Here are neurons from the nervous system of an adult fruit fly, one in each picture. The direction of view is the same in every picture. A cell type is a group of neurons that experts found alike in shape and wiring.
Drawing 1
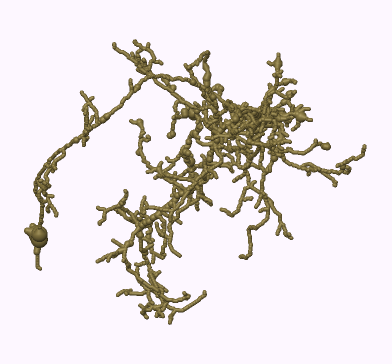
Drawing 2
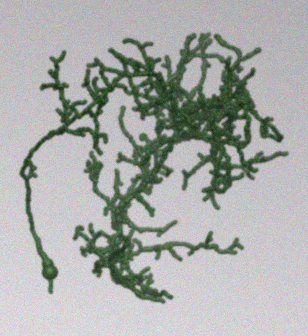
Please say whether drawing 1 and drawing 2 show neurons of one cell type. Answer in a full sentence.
They are of different cell types.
